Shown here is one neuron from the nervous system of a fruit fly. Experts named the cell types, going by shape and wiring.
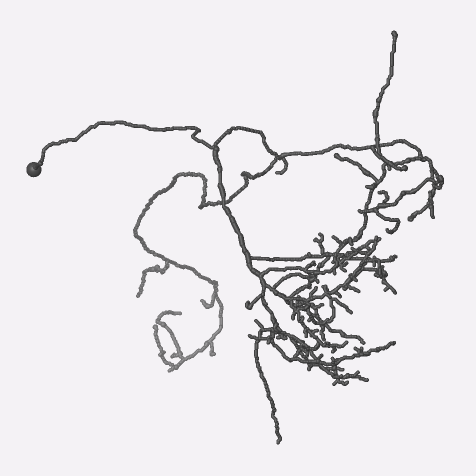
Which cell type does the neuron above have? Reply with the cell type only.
CB2491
